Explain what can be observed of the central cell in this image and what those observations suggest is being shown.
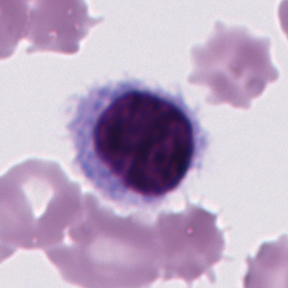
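First, the border is ragged, with many fine hair-like projections all around. Next, the chromatin is dense, dark purple and condensed. Then the cytoplasm: it is pale blue, and its rim is wider on the left side of the nucleus than on the right. The cell is a hairy cell.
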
